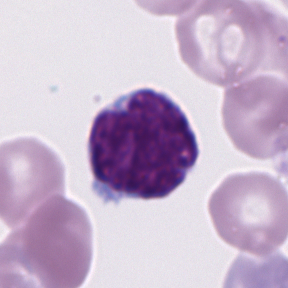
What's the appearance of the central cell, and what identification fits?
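First, the central cell's outline is roughly round. Its nucleus is roughly round as well, with a small notch at the upper left. No nucleolus shows. Small frayed pale blue projections stick out at the lower left of the cell. This is a typical lymphocyte.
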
